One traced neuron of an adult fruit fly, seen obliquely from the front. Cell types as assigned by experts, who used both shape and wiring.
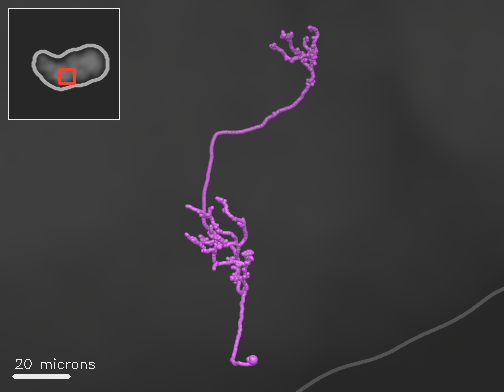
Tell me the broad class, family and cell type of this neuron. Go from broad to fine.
optic-lobe intrinsic neuron; Tm; Tm33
